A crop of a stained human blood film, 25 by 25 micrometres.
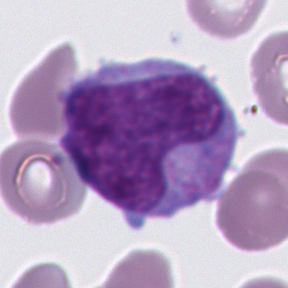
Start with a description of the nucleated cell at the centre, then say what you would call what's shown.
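Nucleus: fills most of the cell, with a deep indentation on its lower right side. Cytoplasm: no distinct coarse granules. Cell outline: irregular rather than smoothly round. Name: atypical promyelocyte.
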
